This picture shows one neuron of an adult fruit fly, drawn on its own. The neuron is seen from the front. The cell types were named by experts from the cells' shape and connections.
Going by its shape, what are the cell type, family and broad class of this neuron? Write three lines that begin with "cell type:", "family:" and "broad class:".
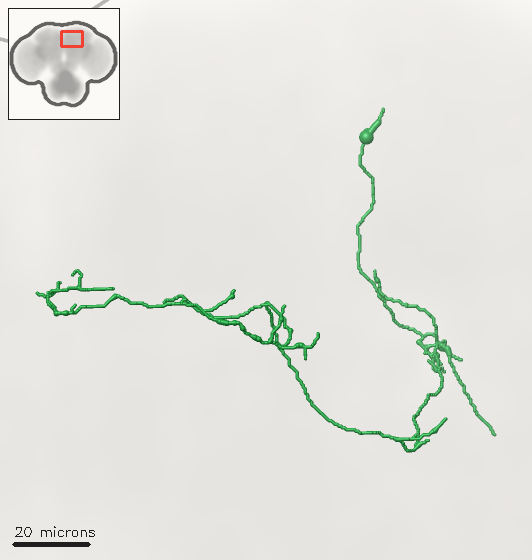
cell type: KCg-d
family: class Kenyon Cell
broad class: central-brain intrinsic neuron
